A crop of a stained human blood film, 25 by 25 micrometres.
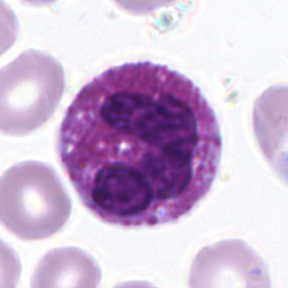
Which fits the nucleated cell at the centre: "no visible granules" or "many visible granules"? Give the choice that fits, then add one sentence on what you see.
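Many visible granules. The cytoplasm is densely packed with coarse granules.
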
